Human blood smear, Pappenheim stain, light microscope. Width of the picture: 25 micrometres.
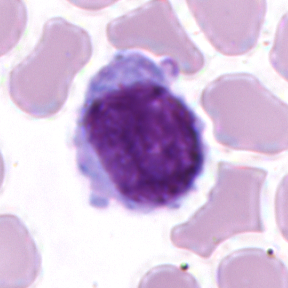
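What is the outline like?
Irregular, frayed and ragged along the left and lower left, with a small rounded bleb projecting from the upper right edge.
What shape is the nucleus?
Round to oval, without indentation or lobes.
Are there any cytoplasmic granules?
None distinct.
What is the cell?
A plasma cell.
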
